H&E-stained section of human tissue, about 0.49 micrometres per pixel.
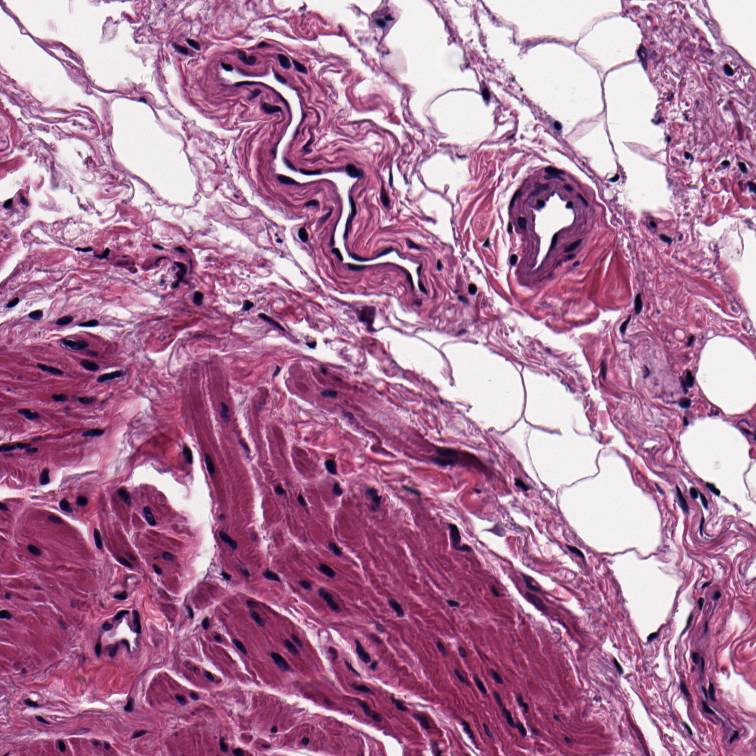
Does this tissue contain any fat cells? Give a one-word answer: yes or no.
Yes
